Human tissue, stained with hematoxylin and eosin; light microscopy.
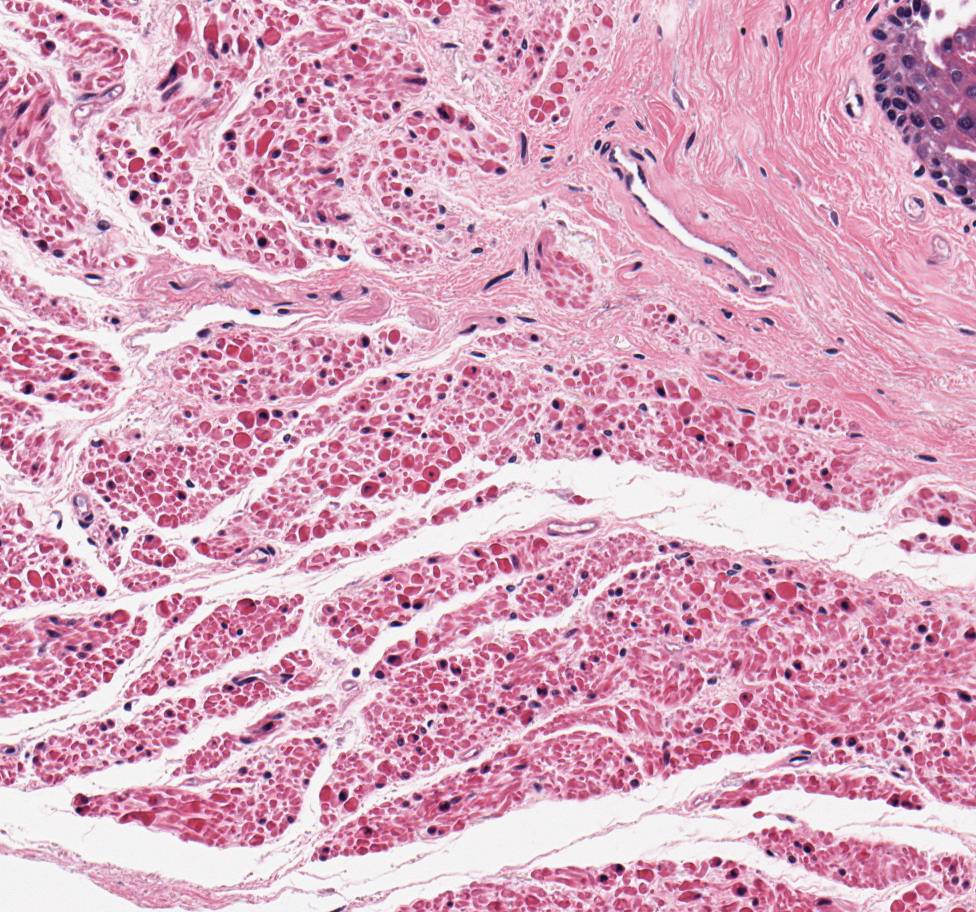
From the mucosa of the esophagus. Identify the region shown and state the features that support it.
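Smooth muscle occupies most of this field, its bundles cut in cross section. The cells appear as small round to polygonal pink profiles of varying size, with small dark round nuclei scattered among them.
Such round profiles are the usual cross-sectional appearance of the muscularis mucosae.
At the upper right lies dense connective tissue of wavy pink collagen fibres with sparse spindle-shaped nuclei.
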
